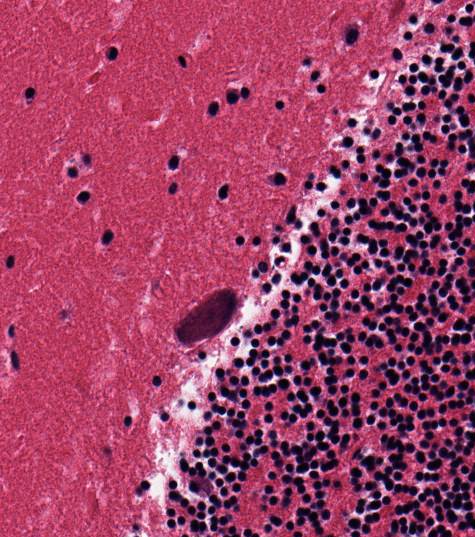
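Cerebellum. The field splits diagonally into a pale pink, sparsely nucleated upper left zone and a densely nucleated lower right zone. Upper left: finely granular to fibrillary pink material, scattered small nuclei. Lower right: crowded small, round, dark nuclei with very little visible cytoplasm.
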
